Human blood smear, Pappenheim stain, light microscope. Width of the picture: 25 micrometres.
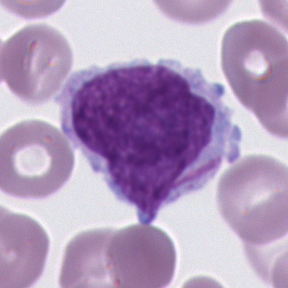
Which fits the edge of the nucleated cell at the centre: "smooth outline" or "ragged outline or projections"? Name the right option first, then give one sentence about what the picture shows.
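Ragged outline or projections. Small rounded knobs bulge from the cytoplasmic edge on the right side.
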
